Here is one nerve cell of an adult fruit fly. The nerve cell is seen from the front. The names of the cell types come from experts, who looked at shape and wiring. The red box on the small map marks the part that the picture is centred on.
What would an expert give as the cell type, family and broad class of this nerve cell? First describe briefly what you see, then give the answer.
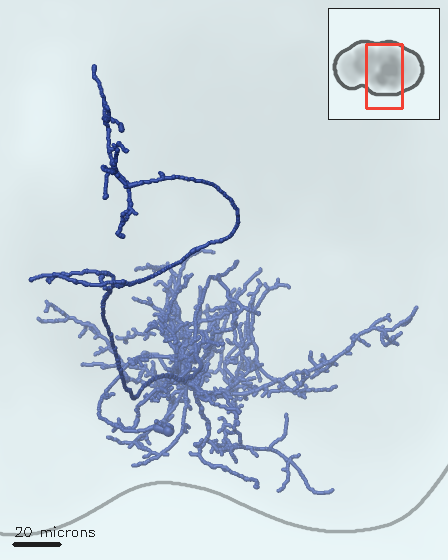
The cell body can be seen at the bottom of the picture. By the scale bar it is about 190 microns tall in this view. The picture shows dozens of branch ends. Its cell type is AN08B049. Its family is hemilineage 08B. This is an ascending neuron.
